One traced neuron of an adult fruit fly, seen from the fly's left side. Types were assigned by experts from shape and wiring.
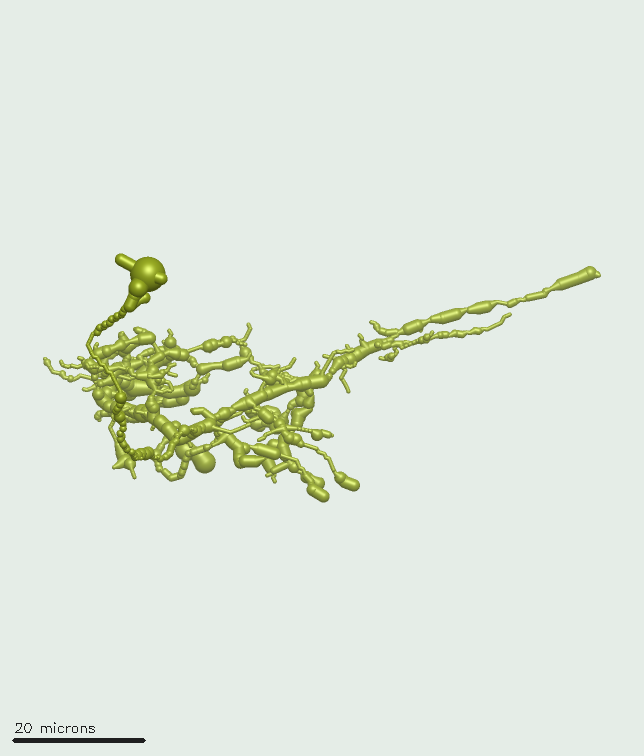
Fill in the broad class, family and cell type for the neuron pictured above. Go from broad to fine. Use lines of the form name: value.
broad class: nerve-cord intrinsic neuron
family: hemilineage 09A
cell type: IN09A017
